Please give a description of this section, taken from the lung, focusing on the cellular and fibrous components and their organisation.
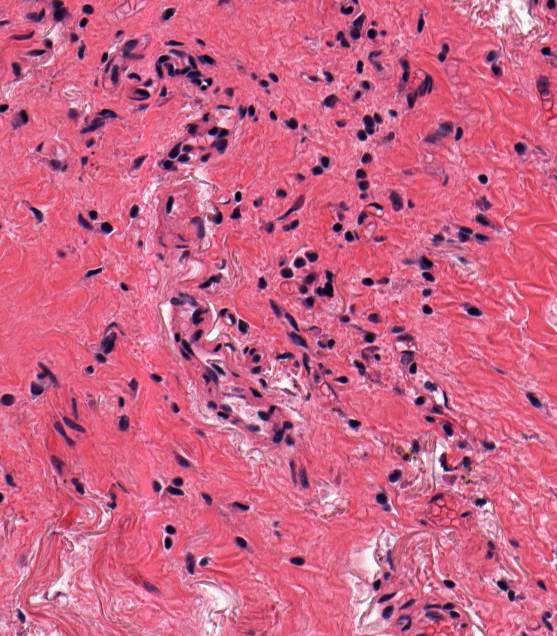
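First, the background: dense pink collagenous stroma fills the whole field, with scattered nuclei and no epithelium. Next, the nuclei: most are small, dark and oval to spindle-shaped, with little visible cytoplasm. Then their spread: they are most crowded in a loose band running down the middle. Last, the vessels: small thin-walled ones with narrow slit-like lumens lie in the central part.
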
